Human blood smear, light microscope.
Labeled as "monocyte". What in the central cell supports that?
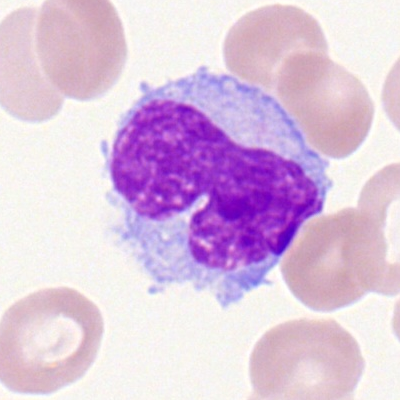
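The nucleus of this monocyte is folded, with a deep notch cutting in from its lower side.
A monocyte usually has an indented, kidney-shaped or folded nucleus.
That folding therefore fits the name. The purple chromatin looks loose and mottled, with small paler spots through it. The cytoplasm is pale grey-blue, its widest band lying below and to the left of the nucleus.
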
